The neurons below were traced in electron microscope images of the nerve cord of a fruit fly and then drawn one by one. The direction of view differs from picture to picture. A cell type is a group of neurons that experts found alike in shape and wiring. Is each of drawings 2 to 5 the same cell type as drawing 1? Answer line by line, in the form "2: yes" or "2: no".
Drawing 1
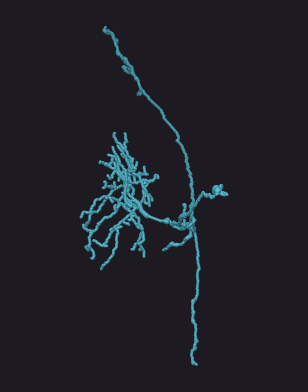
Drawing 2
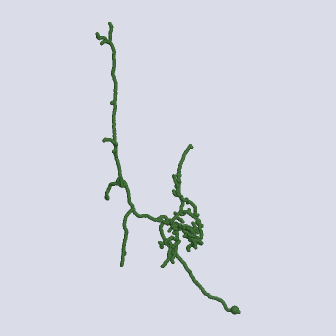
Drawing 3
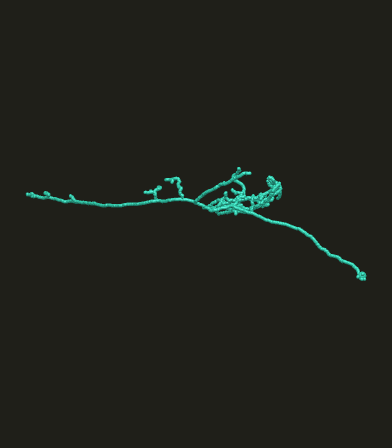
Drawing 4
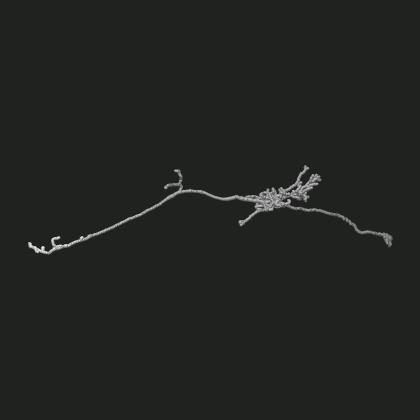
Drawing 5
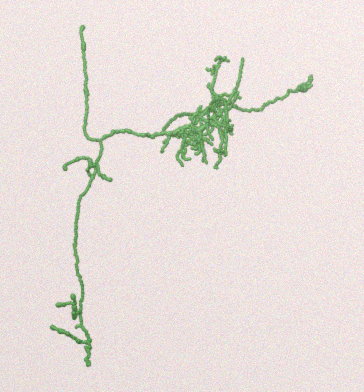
2: no
3: yes
4: no
5: yes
